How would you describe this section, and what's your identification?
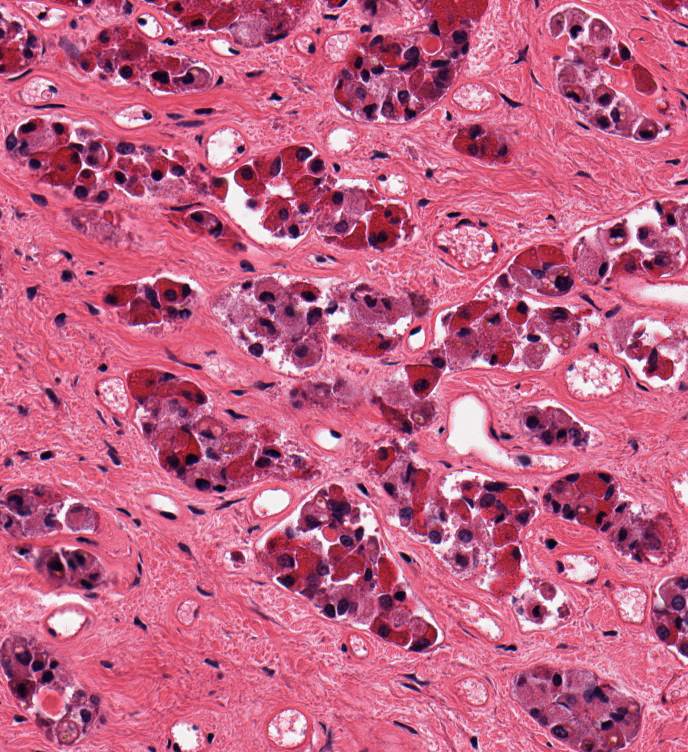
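Throughout the field, cells are arranged in separate rounded to irregular nests divided by stroma. Within the nests, many cells have deep red cytoplasm, darker than the stroma, while others have paler purplish, finely granular to vacuolated cytoplasm. Nest cell nuclei are round and dark, mostly one per cell. The tissue is pituitary.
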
